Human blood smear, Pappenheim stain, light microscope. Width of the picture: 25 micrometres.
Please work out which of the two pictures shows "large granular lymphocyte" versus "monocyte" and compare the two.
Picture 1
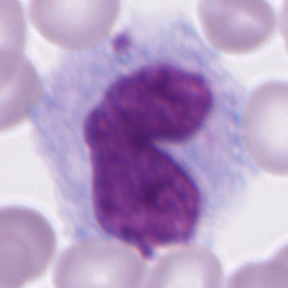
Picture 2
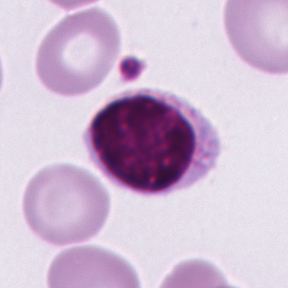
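Picture 1 is the monocyte; picture 2 is the large granular lymphocyte. The nuclei differ: picture 1's is folded by a notch cutting in from the right, while picture 2's is round to oval, without indentation or lobes, and sits toward the left.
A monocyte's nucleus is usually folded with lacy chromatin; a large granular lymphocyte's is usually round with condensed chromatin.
The chromatin is fine and streaky without coarse dark clumps in picture 1, but dark purple and coarsely clumped in picture 2. Cytoplasm in picture 1 is pale grey-blue; in picture 2 it forms a wider crescent on the right and only a thin rim on the left. The lymphocyte is about 12 by 9 micrometres, with a nucleus about 9 micrometres across filling about 70% of its area.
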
